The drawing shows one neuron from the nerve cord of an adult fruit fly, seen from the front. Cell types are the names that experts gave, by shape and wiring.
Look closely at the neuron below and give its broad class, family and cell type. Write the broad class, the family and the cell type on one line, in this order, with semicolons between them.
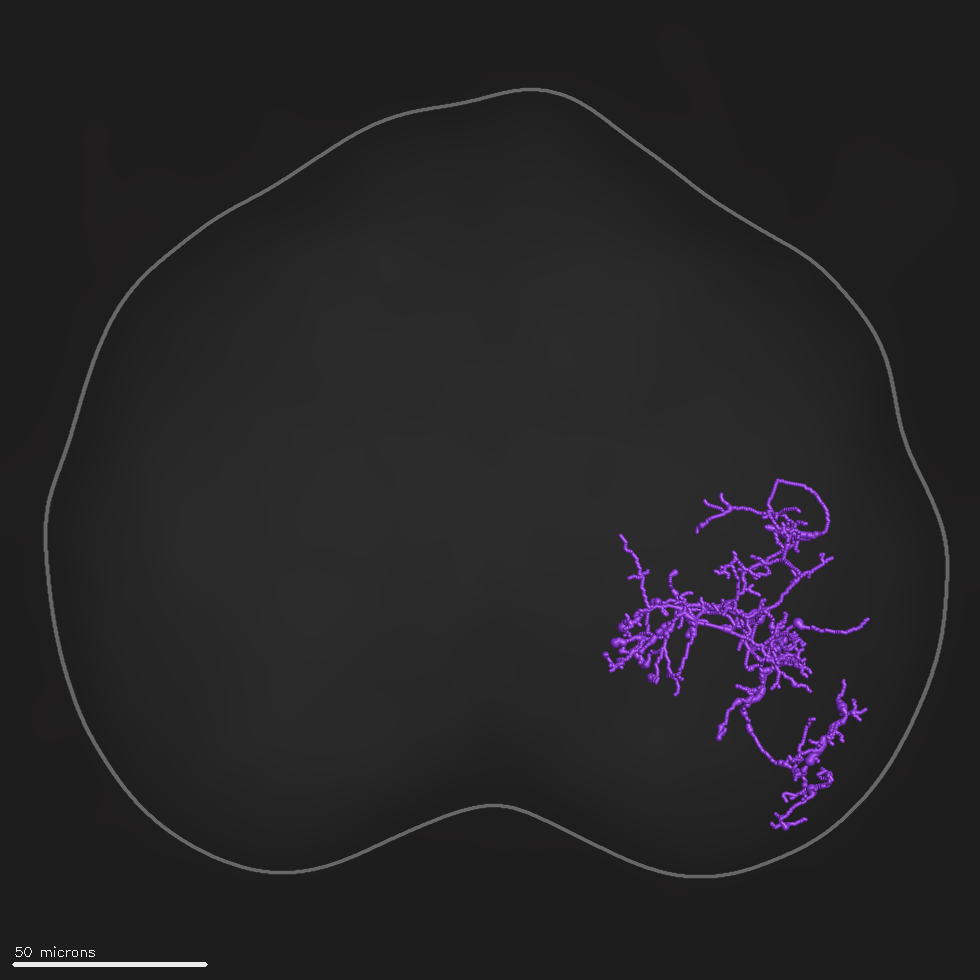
nerve-cord intrinsic neuron; hemilineage 19A; IN19A059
